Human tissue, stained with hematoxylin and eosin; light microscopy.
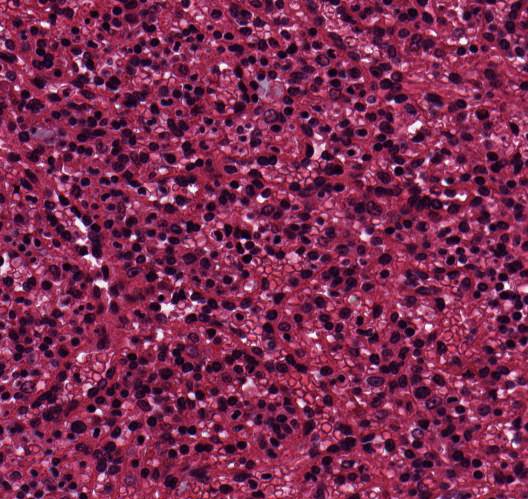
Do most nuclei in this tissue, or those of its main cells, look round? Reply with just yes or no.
Yes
